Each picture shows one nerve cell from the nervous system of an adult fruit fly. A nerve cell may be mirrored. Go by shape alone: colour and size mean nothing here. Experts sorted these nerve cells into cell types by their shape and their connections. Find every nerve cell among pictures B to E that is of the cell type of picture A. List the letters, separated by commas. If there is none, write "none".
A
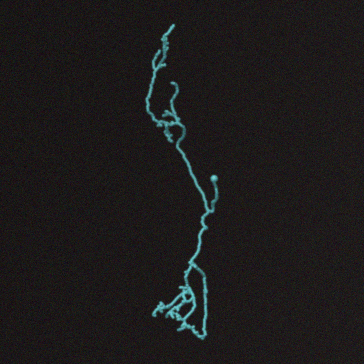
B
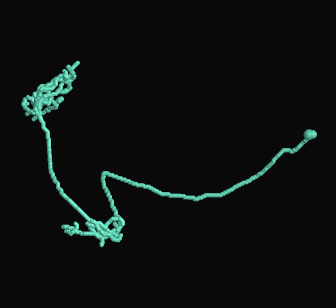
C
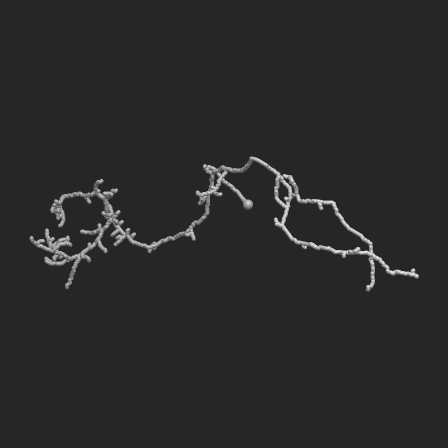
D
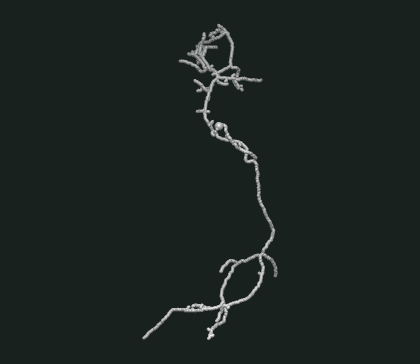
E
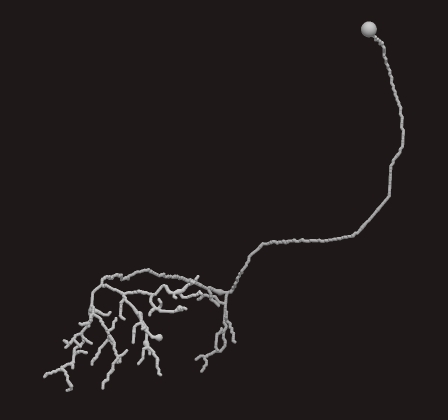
C, D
